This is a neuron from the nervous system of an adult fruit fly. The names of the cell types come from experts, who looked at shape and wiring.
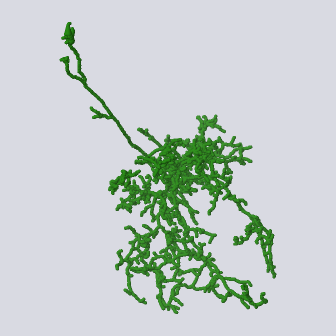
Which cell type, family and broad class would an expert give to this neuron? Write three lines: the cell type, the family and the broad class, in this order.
IN03B032
hemilineage 03B
nerve-cord intrinsic neuron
